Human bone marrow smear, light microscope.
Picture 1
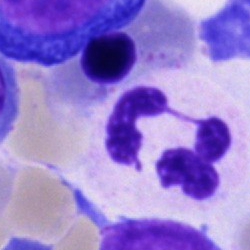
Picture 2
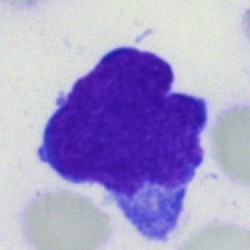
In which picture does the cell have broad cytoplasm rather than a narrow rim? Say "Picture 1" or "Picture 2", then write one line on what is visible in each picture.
Picture 1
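What picture 1 shows: The cytoplasm is plentiful and pale pinkish lilac.
What picture 2 shows: The nucleus fills most of the cell and has an uneven, lumpy border.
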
